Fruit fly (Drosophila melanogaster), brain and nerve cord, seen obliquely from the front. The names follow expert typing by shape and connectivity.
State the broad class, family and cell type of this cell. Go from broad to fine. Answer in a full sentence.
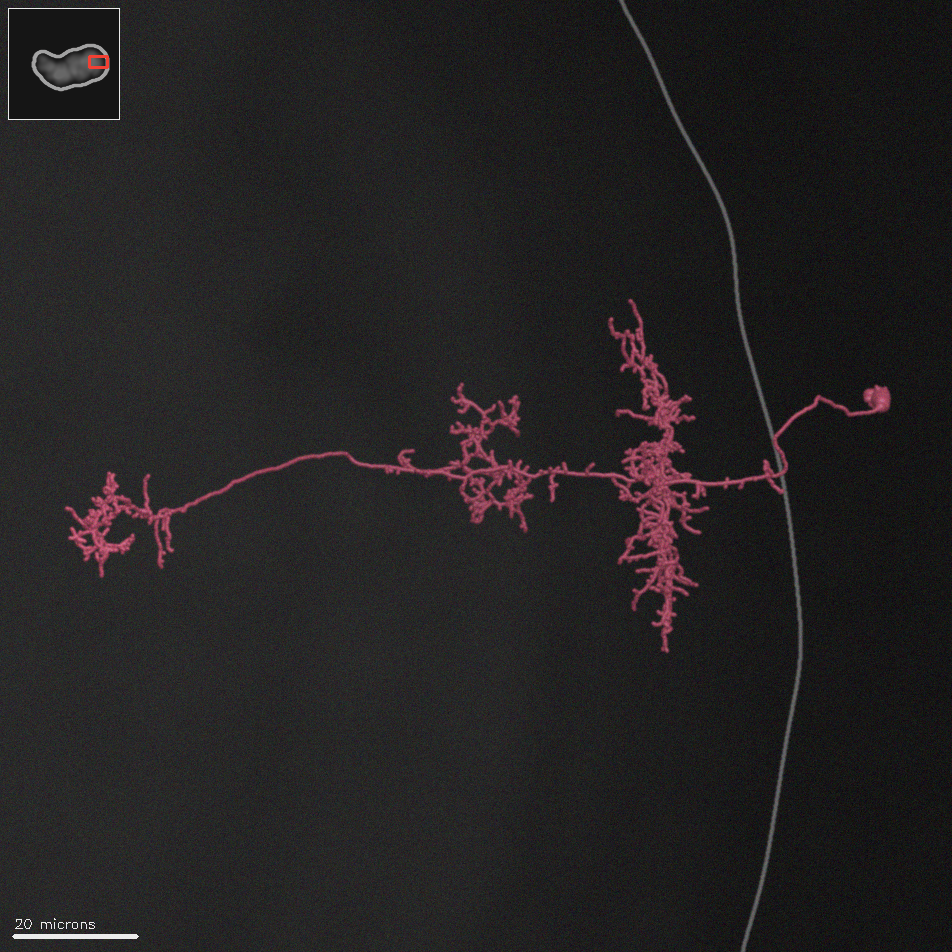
An optic-lobe intrinsic neuron of the Tm family, type Tm16.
